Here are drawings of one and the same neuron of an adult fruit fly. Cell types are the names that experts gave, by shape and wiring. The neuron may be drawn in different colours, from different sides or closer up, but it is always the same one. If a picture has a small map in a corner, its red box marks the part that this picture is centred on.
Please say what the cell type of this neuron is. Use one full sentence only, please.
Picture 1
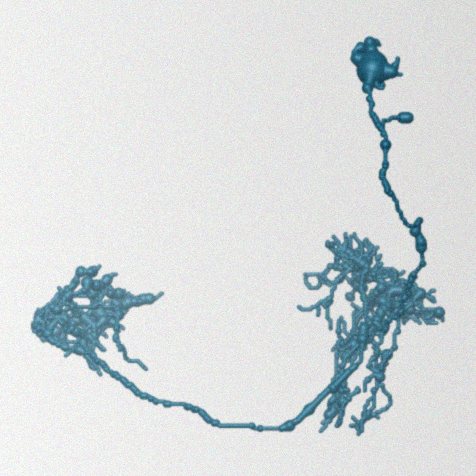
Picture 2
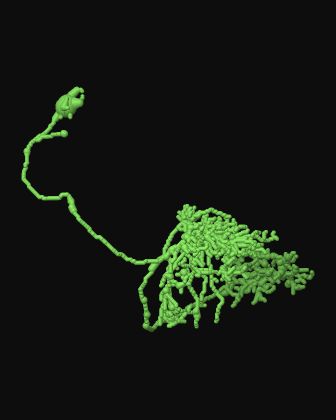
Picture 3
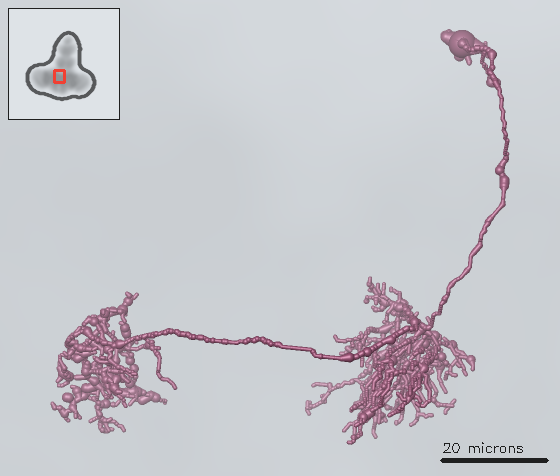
This neuron is given the cell type hDeltaH.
